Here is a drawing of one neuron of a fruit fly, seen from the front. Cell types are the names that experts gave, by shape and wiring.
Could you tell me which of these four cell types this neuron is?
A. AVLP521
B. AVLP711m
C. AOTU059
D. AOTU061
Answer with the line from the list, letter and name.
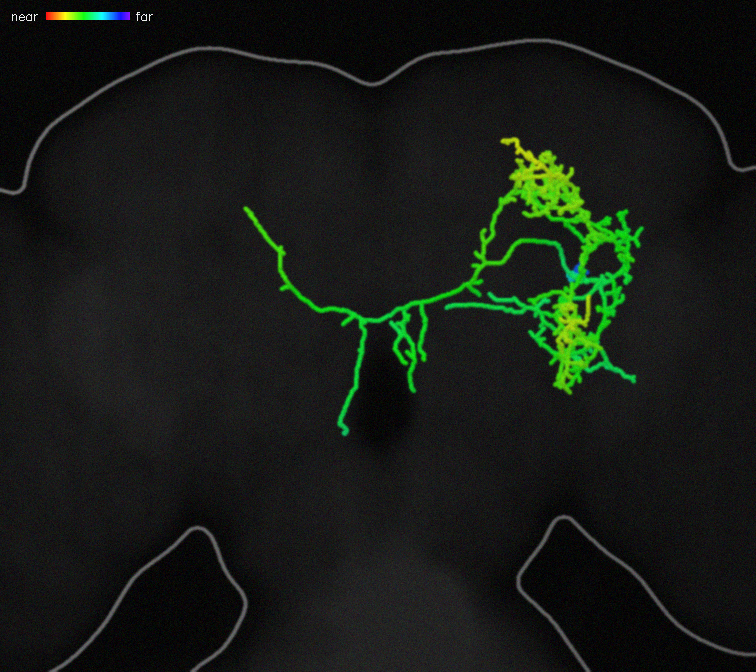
B. AVLP711m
